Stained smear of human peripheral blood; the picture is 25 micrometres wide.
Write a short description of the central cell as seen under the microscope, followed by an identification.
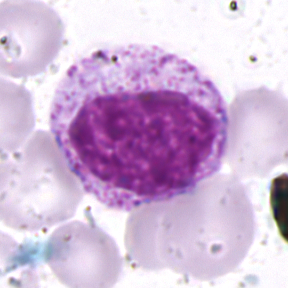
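Beginning with size, the cell is about 15 micrometres across and its nucleus about 13 by 10 micrometres, filling about 60% of the cell's area. Next, the nucleus lies toward the lower part of the cell, leaving a wider band of cytoplasm above it. Its chromatin is finely mottled with small paler spaces rather than coarse dark clumps. The cytoplasm is pale lilac-pink, with fine reddish-purple granules scattered throughout. Last comes the name: myelocyte.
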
